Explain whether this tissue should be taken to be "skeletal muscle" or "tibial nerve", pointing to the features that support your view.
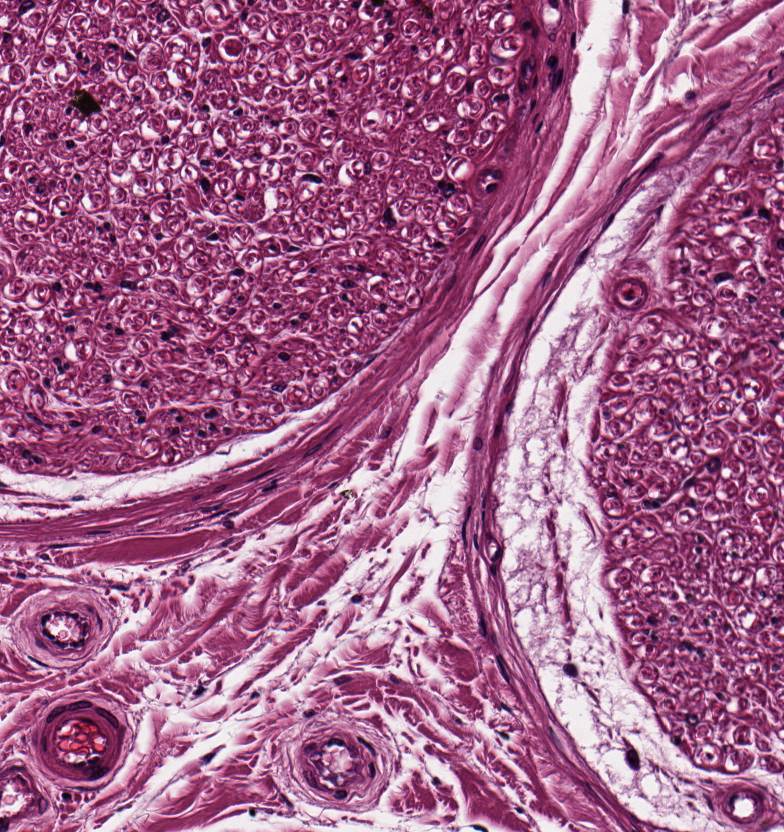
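Tibial nerve. Deciding: fascicles packed with many small ring-shaped profiles, pale halo around a central dot, like myelinated nerve fibres cut in cross section. Fascicles: two, large, rounded, upper left and right edge, each within a thin sheath of flattened layers with elongated nuclei.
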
